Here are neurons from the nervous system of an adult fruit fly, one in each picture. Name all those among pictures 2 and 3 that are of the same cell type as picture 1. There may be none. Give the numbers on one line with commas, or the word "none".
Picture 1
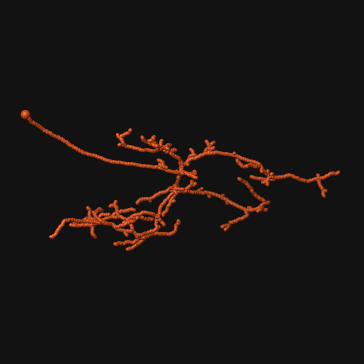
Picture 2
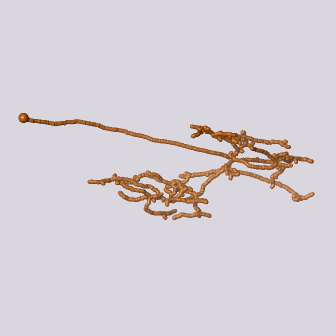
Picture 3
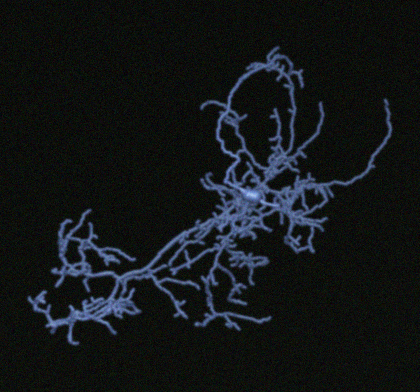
2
